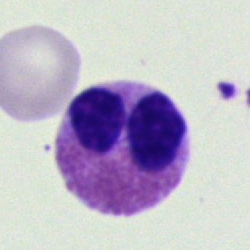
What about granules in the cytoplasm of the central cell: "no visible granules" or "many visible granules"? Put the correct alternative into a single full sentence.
Its cytoplasm contains many granules that can be seen.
